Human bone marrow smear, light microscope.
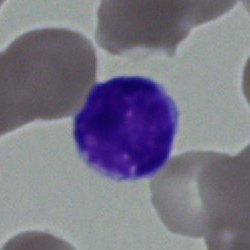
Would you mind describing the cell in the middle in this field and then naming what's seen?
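Roughly round, with a slightly uneven edge, the cell is almost entirely filled by a dark purple nucleus. Its chromatin looks dense and stains deep dark purple, broken up by a few small paler pinkish spots. It is a lymphocyte.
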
